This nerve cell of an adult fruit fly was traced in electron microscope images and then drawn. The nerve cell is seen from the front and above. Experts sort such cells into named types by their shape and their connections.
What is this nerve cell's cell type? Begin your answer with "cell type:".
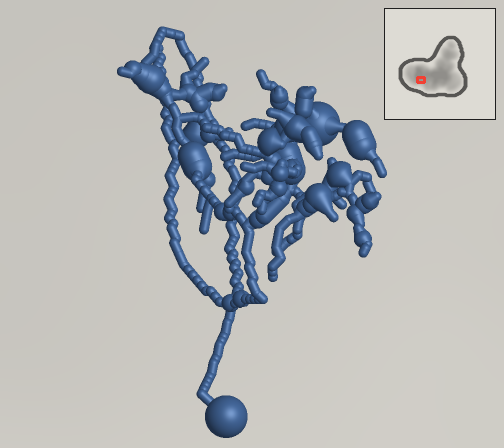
cell type: T5a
